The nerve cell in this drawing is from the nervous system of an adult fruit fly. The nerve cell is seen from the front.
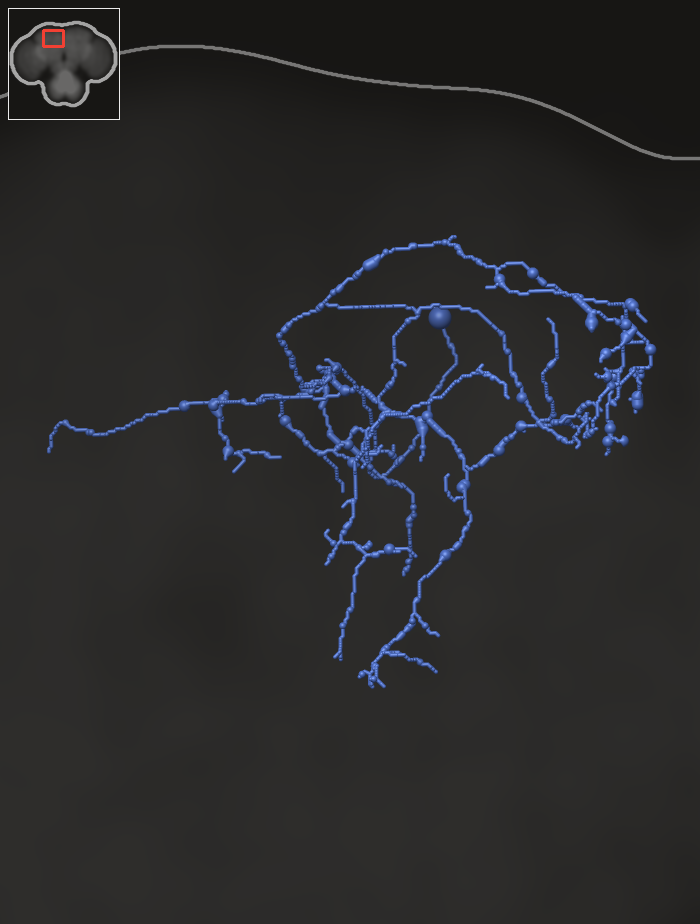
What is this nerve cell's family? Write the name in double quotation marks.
"hemilineage DM6_dorso_lateral"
